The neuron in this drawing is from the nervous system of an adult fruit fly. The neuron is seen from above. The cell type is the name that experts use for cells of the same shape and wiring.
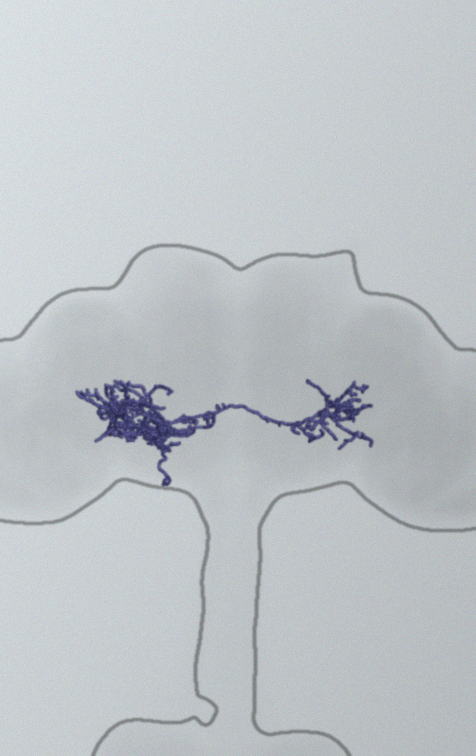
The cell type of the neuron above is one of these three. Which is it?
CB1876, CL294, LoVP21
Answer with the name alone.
CL294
